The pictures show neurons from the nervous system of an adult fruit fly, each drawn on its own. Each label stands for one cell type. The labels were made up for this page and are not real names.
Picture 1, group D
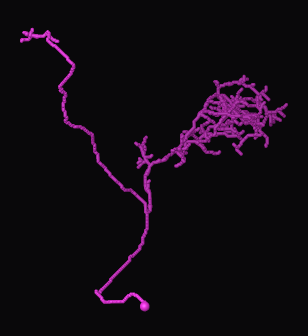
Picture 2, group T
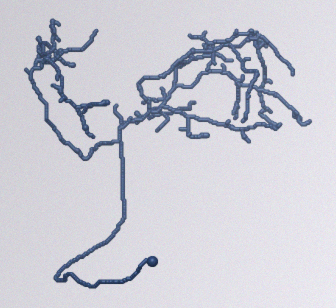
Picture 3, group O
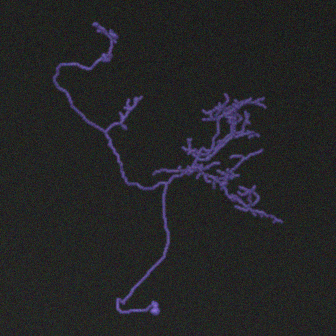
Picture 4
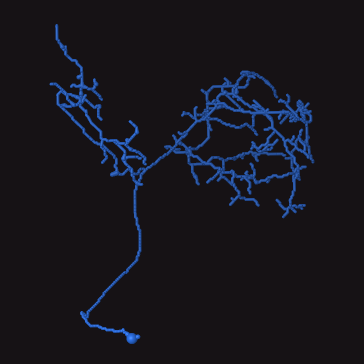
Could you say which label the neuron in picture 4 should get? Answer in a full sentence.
It belongs to group T.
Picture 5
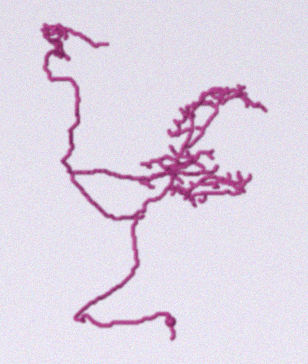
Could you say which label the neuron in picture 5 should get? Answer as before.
It belongs to group O.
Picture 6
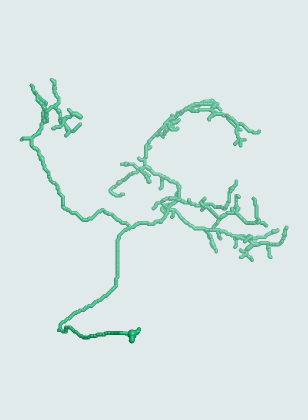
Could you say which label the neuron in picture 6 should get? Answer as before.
It belongs to group O.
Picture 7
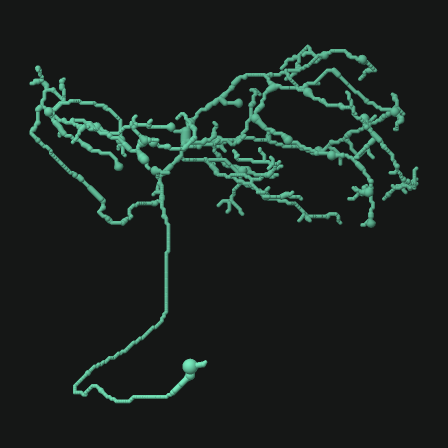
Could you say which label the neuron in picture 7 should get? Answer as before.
It belongs to group T.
